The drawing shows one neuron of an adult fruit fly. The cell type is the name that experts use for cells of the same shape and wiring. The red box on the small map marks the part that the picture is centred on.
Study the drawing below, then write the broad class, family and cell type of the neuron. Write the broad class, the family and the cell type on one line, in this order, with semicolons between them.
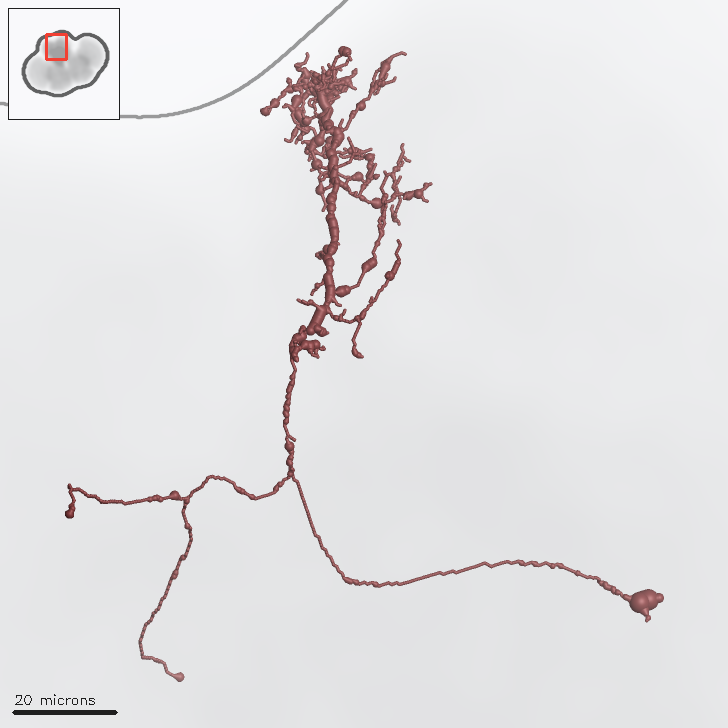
nerve-cord intrinsic neuron; hemilineage 23B; IN23B071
